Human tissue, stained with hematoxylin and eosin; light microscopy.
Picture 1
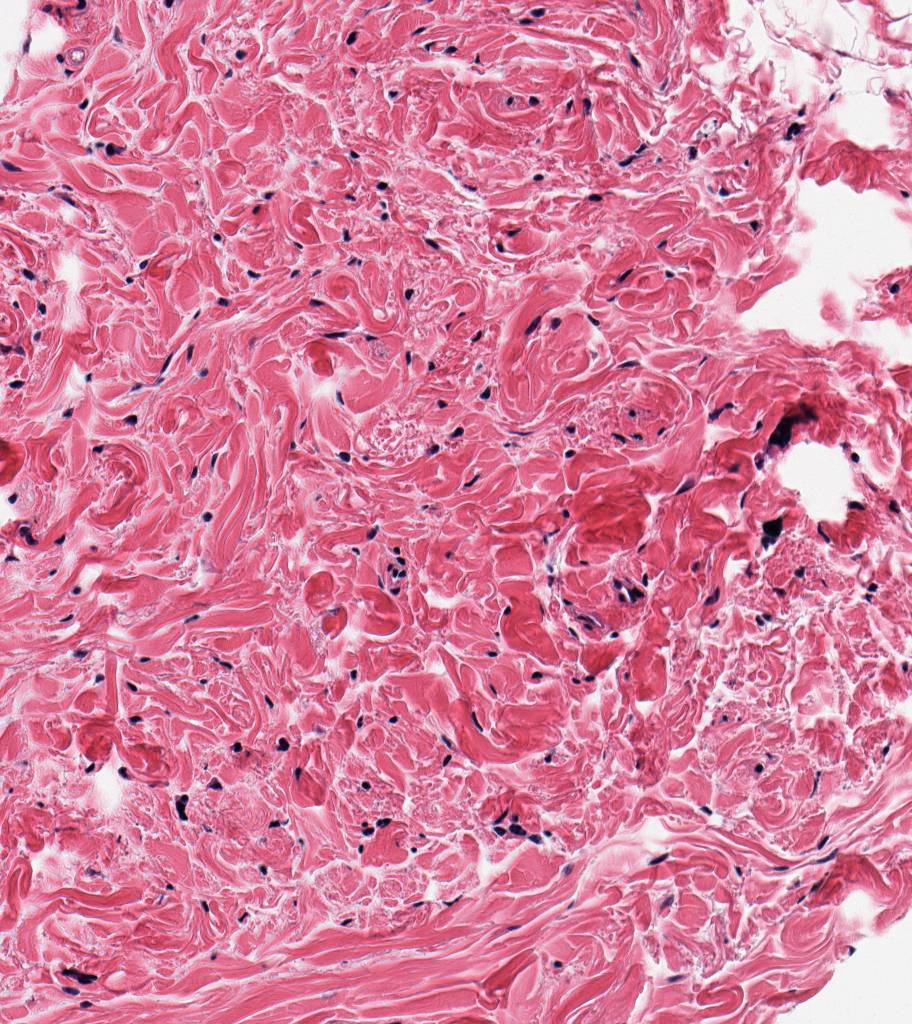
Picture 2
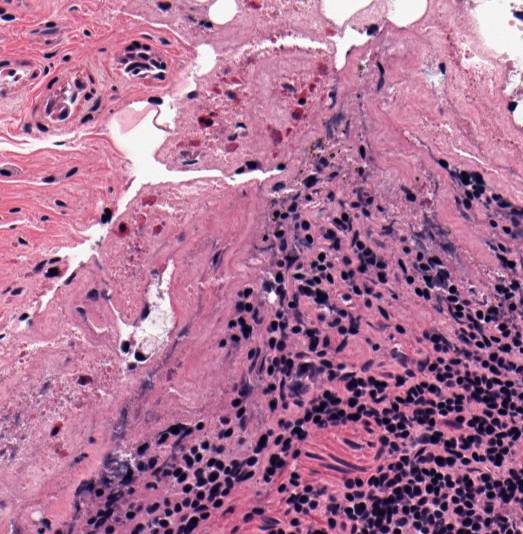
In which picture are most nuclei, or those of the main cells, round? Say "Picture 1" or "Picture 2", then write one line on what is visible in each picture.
Picture 2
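Picture 1: The cells are sparse fibroblasts with small, dark, elongated nuclei spread singly between the bundles.
Picture 2: The crowded cells have small, round, dark-staining nuclei with very scant cytoplasm.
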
